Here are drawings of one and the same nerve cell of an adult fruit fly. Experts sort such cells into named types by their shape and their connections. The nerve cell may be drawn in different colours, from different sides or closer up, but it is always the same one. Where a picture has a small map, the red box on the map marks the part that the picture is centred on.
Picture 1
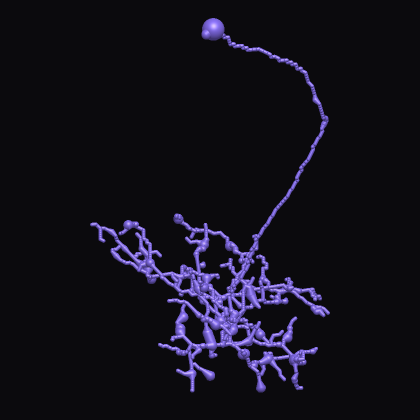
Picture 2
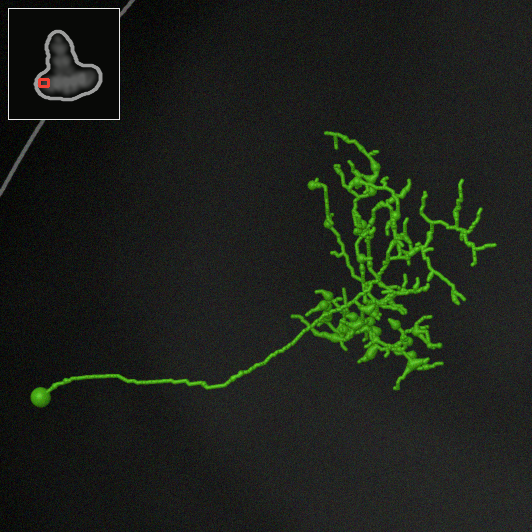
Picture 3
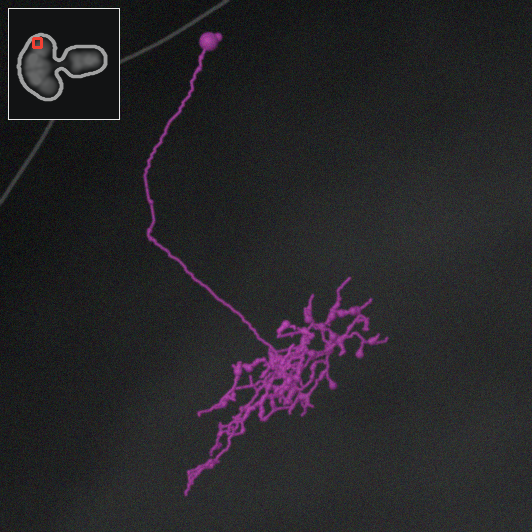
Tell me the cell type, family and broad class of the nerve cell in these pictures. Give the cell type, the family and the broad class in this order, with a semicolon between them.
Cm5; Cm; optic-lobe intrinsic neuron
